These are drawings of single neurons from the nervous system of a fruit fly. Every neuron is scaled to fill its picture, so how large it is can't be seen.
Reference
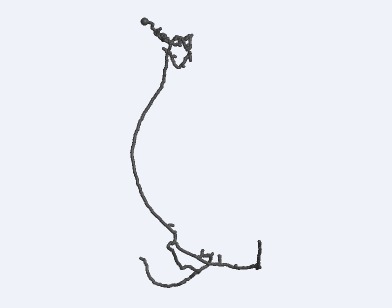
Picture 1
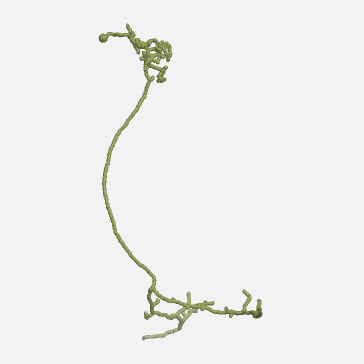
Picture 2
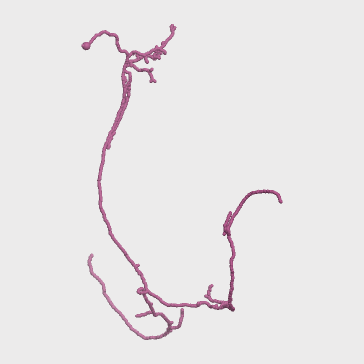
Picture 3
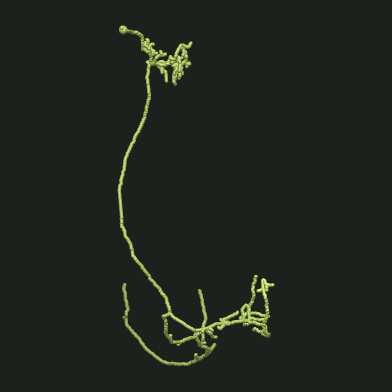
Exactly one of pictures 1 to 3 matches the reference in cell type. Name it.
1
